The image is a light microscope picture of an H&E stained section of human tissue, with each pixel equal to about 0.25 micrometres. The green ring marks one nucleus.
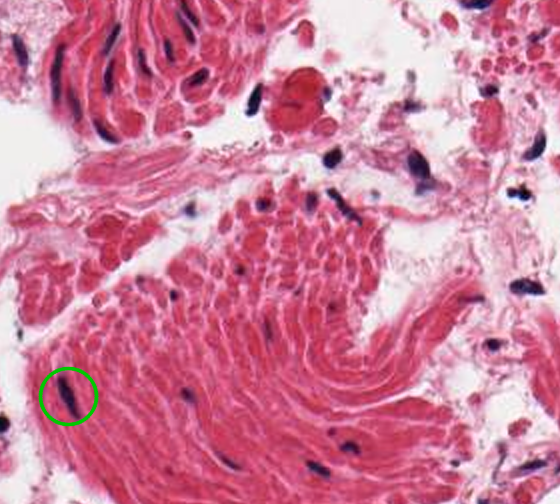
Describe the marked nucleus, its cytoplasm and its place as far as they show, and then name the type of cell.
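The nucleus stains dark and fairly evenly, and is similar in size and shape to the other elongated nuclei in the same bundle. The cytoplasm is deep pink with a fine lengthwise streaked texture, and its borders merge with neighbouring cells so that no clear outline can be seen. The cell lies near the left edge of a large bundle of parallel, gently curving pink fibres, close to a pale clear space outside the bundle. The marked cell is a smooth muscle cell.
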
